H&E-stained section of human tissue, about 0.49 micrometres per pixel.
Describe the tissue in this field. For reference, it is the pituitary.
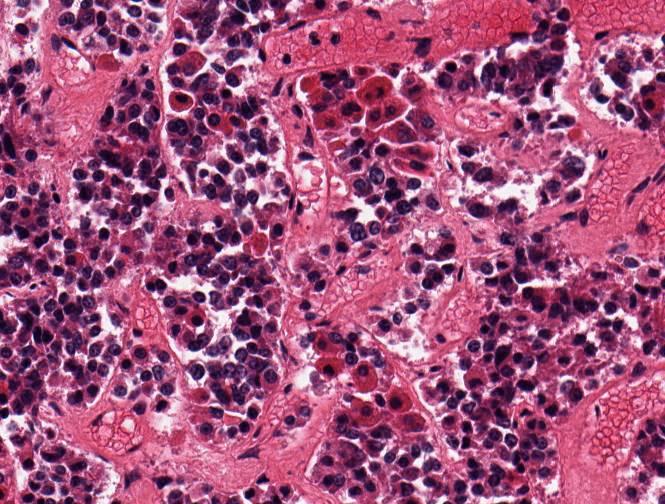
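Nests and sheets of densely packed cells fill the field, divided by pale pink fibrous bands. The field contains no glands, tubules or lined lumina, and no fat cells. Many of the small cells are separated from one another and from the pink bands by small white clefts, consistent with shrinkage artefact.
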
